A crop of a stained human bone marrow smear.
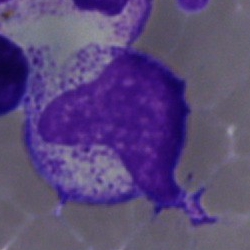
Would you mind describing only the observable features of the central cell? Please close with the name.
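Begin with the outline: broadly rounded, with a smooth curved edge on the left and lower sides. The nucleus is large and irregular, tapering into a narrow extension toward the lower right. Pale cytoplasm lies mainly to the left of and below the nucleus and holds many scattered purple granules. This cell is a metamyelocyte.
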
